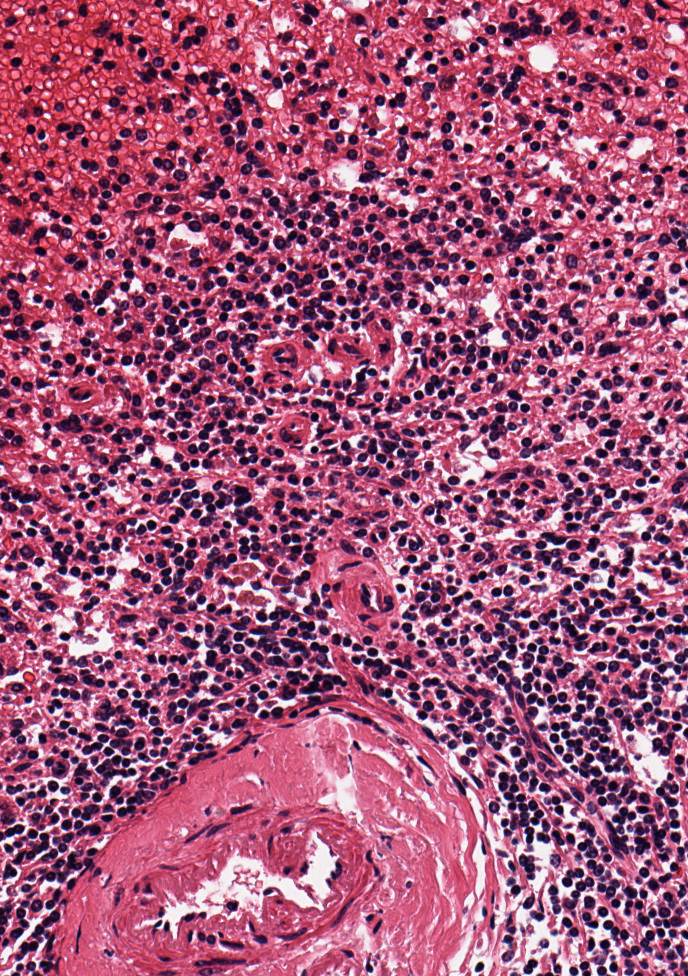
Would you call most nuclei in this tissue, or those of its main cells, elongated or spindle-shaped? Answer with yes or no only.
No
